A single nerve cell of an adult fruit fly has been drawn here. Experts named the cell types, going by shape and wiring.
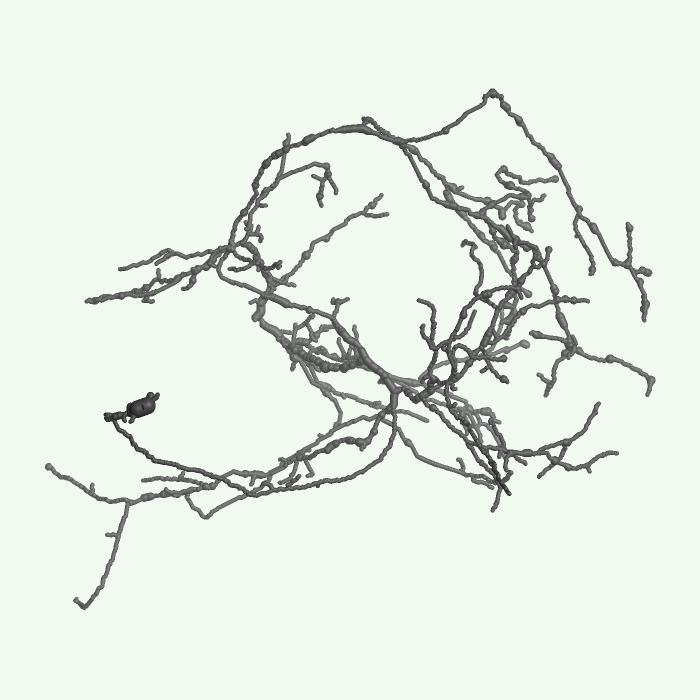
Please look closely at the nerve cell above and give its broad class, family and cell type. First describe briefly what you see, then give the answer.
The cell body is on the left of the picture. Dozens of branch ends can be seen. Its broad class is nerve-cord intrinsic neuron. The family is hemilineage 12B. Its cell type is IN12B020.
